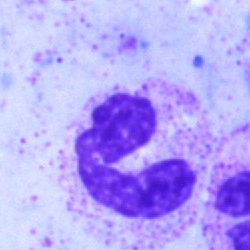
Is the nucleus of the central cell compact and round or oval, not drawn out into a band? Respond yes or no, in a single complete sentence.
No, what the nucleus forms is a horseshoe, C, U or S shape without separate lobes.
